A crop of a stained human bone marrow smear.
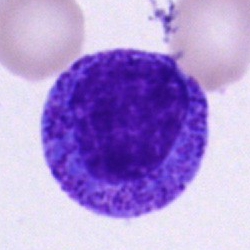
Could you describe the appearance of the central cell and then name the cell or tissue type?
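Notice the round, smooth outline. The nucleus sits toward the top, so a wider band of cytoplasm lies below it. That cytoplasm is packed with many purple granules, with a paler bluish zone at the lower left beside the nucleus. It is a promyelocyte.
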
